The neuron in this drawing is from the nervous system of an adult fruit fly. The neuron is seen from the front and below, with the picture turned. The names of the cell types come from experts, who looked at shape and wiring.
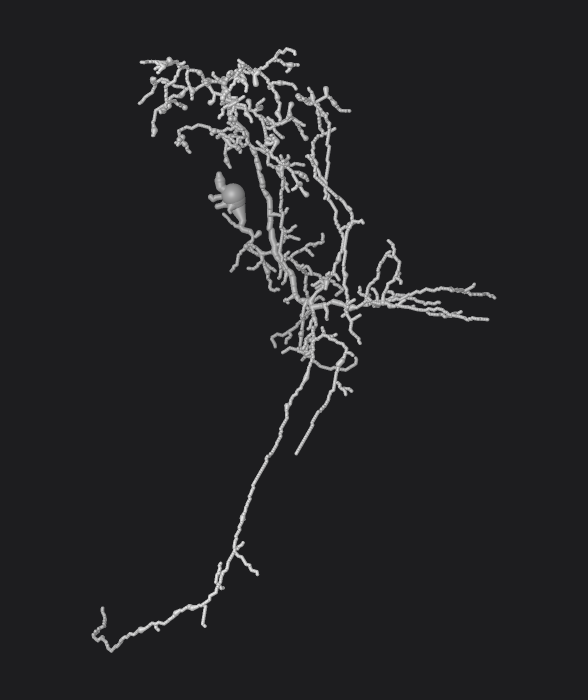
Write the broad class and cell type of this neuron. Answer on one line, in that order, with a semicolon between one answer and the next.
central-brain intrinsic neuron; SMP530_b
